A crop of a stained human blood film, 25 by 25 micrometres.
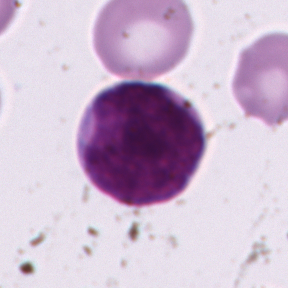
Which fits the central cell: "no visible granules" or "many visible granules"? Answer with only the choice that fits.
No visible granules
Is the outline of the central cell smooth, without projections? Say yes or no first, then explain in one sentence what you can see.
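Yes. The cell outline is round and smooth.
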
